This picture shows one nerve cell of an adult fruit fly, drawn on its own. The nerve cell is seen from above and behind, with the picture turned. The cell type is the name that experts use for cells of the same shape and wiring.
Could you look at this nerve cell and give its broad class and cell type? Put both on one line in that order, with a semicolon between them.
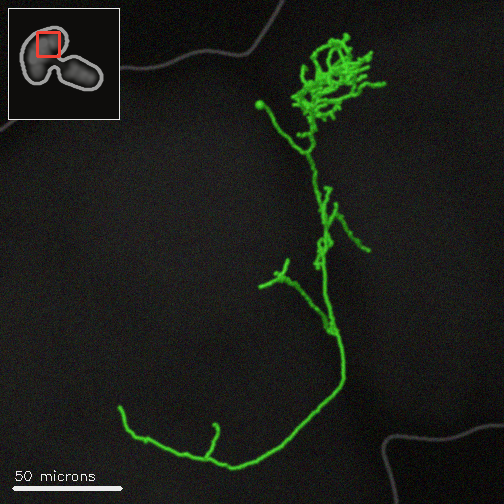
visual projection neuron; aMe5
